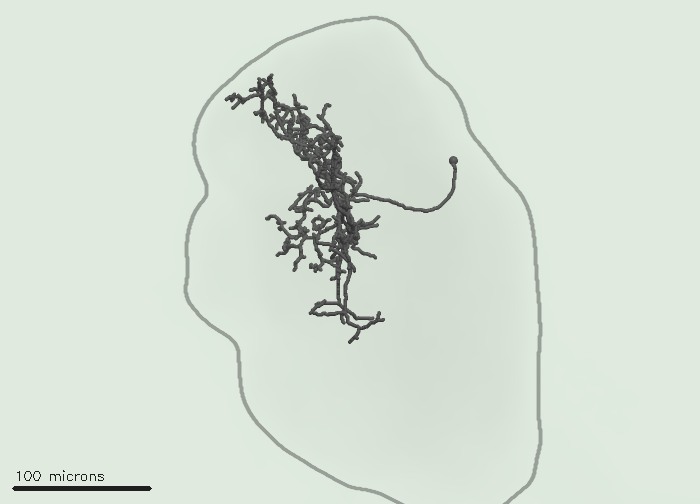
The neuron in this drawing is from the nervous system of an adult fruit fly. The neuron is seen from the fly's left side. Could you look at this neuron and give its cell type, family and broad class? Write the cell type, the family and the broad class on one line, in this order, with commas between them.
AVLP714m, hemilineage DL1_ventral, central-brain intrinsic neuron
